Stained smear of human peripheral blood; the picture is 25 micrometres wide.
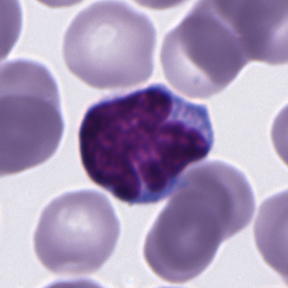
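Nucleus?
Fills most of the cell.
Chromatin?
Dense, coarsely clumped.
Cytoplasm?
Widest at upper right.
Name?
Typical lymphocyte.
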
